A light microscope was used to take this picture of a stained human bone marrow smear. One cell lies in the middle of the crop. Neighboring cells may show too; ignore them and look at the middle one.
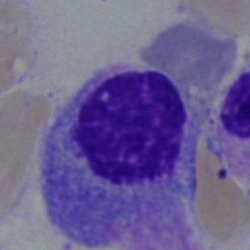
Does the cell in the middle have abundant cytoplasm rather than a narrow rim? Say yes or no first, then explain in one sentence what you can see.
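Yes. The cytoplasm is abundant and bluish-lilac.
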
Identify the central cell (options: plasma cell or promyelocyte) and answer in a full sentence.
As for the cell in the middle, it is a plasma cell.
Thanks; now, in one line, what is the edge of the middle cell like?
Edge check done: smooth outline, no projections present.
